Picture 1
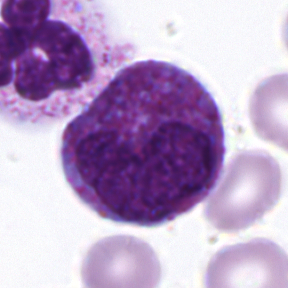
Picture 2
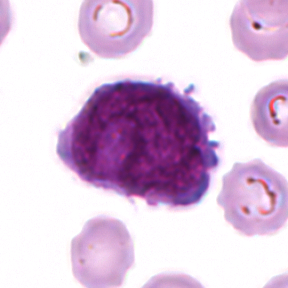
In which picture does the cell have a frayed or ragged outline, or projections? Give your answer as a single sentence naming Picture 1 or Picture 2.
What Picture 2 shows is a cell with a rough edge.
